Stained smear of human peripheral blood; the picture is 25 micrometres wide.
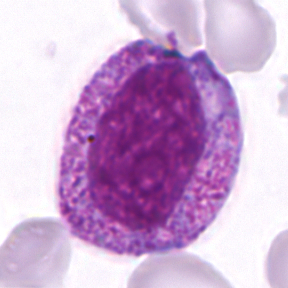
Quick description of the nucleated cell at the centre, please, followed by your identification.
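Going round the border, the cell is oval and smooth for most of its length. The cytoplasm makes a wider band on the right of the nucleus than on the left. It is densely packed with reddish-purple granules, and no clear vacuoles are seen. Name: promyelocyte.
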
